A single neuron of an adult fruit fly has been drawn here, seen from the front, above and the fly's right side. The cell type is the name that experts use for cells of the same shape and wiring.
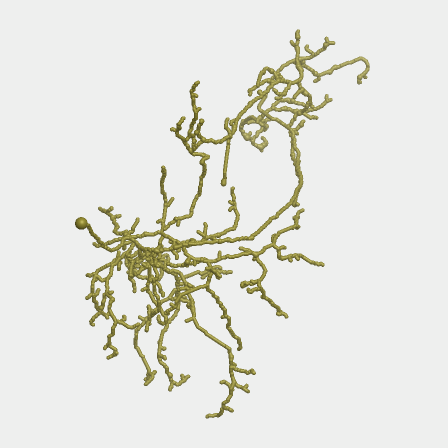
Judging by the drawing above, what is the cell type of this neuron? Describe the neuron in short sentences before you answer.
Its cell body lies on the left of the picture. Dozens of branch ends can be seen. Its broad class is central-brain intrinsic neuron. The cell type is AVLP312.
